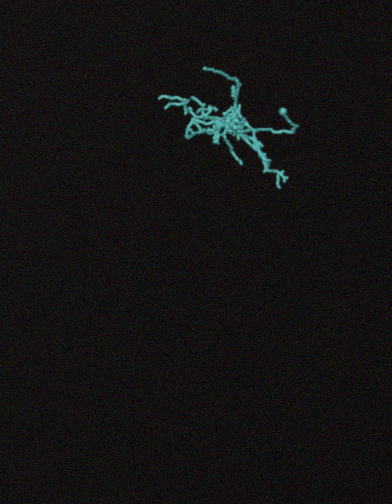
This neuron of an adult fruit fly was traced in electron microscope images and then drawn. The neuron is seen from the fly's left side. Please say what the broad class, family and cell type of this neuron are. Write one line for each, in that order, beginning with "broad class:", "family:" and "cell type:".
broad class: central-brain intrinsic neuron
family: hemilineage CLp2
cell type: SMP279_a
